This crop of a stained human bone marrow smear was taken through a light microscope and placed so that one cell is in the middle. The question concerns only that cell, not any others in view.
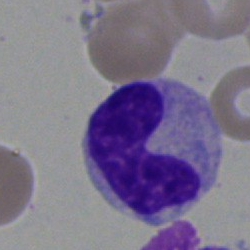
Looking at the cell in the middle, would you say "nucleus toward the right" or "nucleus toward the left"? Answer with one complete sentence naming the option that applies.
The nucleus of this cell lies toward the left.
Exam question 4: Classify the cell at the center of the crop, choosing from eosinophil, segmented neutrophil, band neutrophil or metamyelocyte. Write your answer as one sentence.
The cell occupying the middle of the crop is a band neutrophil.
